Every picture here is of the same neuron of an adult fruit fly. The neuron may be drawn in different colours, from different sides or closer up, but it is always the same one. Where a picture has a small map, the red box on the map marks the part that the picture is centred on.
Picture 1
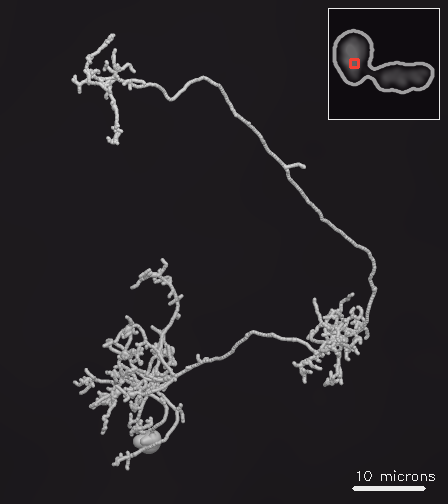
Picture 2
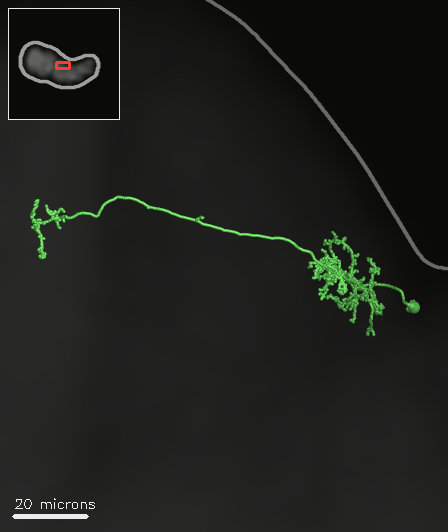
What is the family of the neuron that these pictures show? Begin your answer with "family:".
family: Tm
